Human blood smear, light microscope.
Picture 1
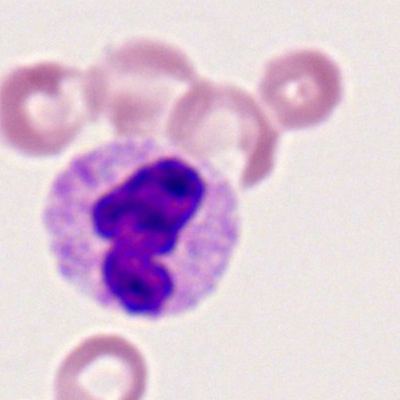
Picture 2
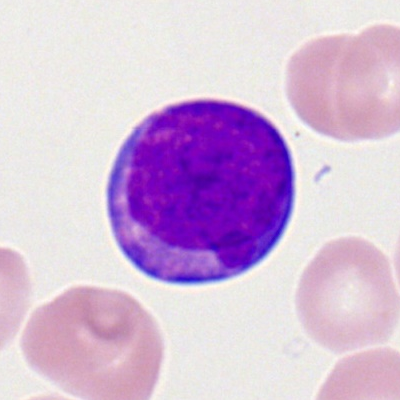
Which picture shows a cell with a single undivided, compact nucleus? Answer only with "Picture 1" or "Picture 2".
Picture 2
